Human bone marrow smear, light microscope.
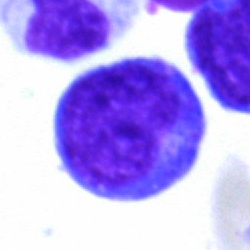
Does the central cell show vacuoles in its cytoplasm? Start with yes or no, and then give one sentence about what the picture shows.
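No. No vacuoles are seen in the cytoplasm.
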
